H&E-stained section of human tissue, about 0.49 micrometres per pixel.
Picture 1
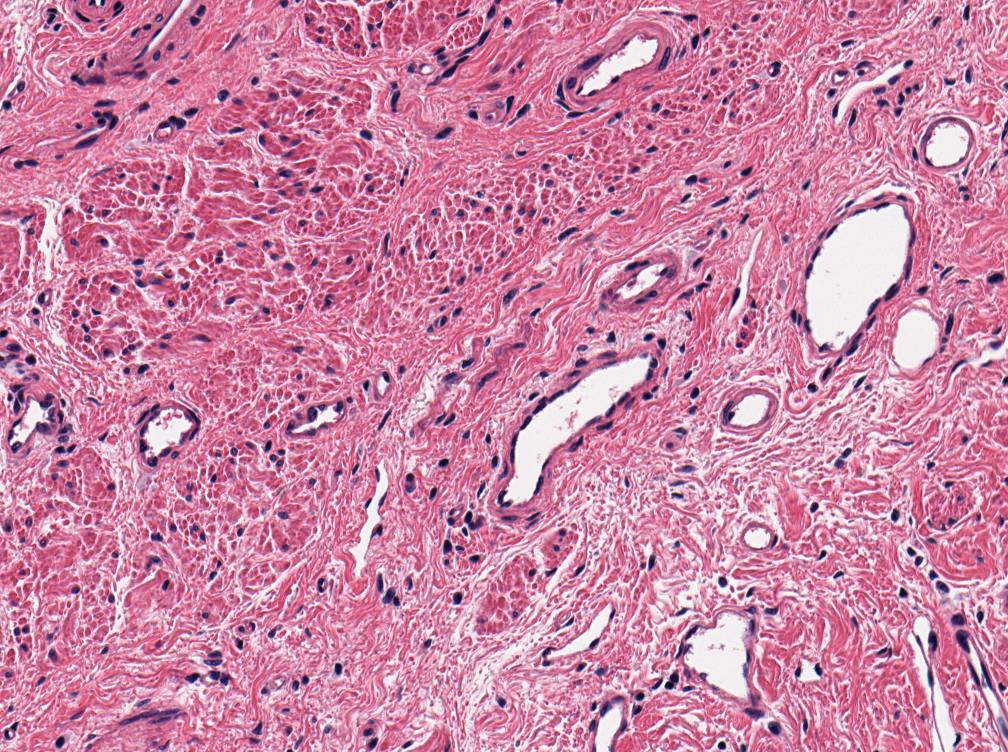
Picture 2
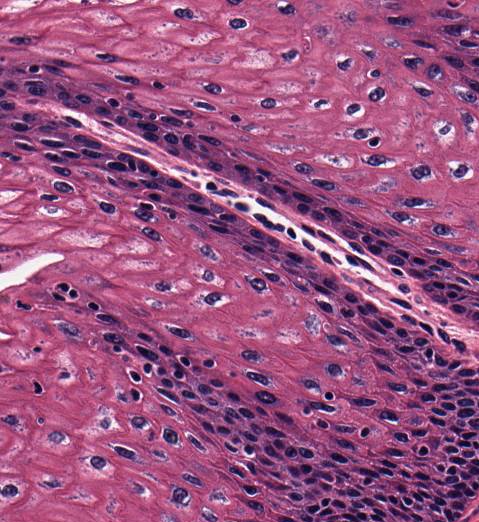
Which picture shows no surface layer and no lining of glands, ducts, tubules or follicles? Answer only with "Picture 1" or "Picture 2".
Picture 1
